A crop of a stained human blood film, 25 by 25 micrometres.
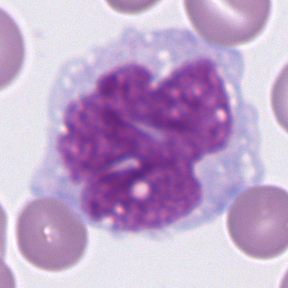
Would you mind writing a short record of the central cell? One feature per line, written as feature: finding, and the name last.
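Outline: irregular, with an uneven, ruffled border
Nucleus: one folded, deeply indented mass, not separate lobes on thin strands
Vacuoles: small, clear, scattered through the cytoplasm
Granules: no coarse orange-red or dark ones in the cytoplasm
Name: monocyte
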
